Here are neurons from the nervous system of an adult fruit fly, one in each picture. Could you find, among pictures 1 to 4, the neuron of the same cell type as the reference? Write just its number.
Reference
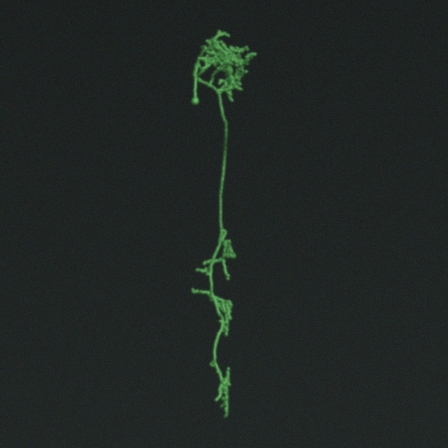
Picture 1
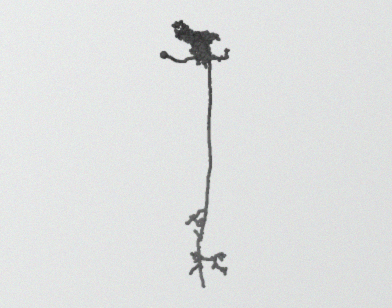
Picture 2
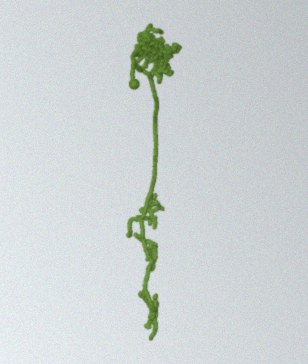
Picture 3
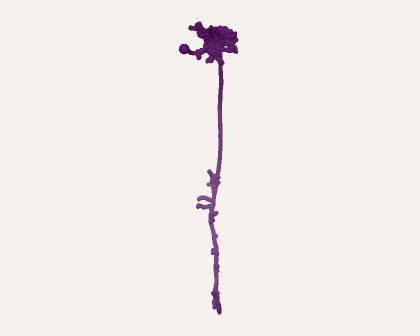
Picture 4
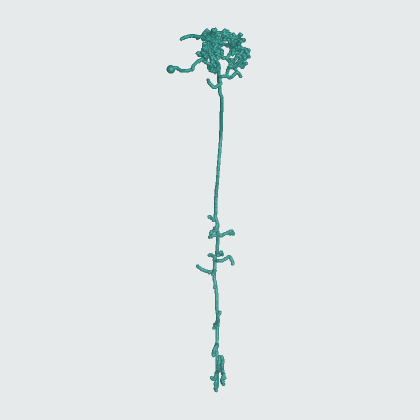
2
